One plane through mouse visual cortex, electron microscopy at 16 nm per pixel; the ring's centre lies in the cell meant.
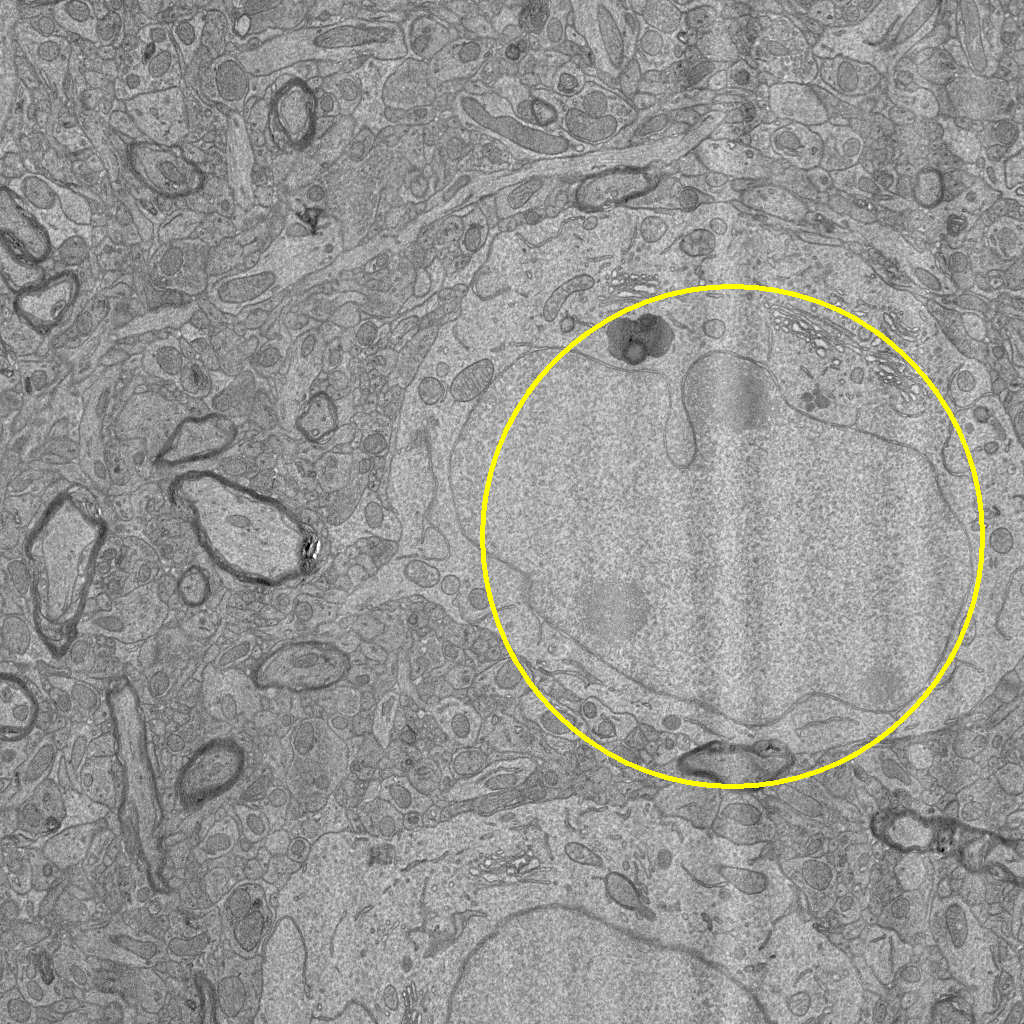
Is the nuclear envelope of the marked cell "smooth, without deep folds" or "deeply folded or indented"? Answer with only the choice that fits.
Deeply folded or indented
